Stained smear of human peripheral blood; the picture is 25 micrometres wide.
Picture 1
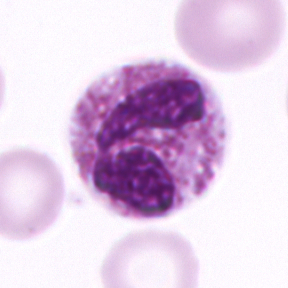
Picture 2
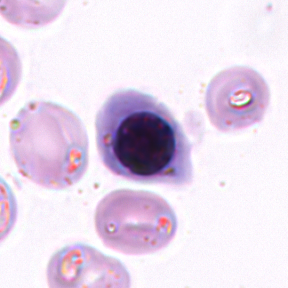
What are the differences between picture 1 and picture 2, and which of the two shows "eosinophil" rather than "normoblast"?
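Here the eosinophil sits in picture 1 and the normoblast in picture 2. Start with the nucleus. In the eosinophil it is split into two separate lobes, an elongated upper one and a rounder lower one.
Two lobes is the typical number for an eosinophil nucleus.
Neither cell shows a nucleolus. In the eosinophil the chromatin is dark purple and coarsely clumped, while in the normoblast it is dense and stains very dark purple.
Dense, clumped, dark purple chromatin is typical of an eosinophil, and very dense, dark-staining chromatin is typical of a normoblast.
Then the cytoplasm. The eosinophil's holds many coarse pink-red granules spread all around the nucleus, while the normoblast's is pale bluish-lilac with no coarse granules.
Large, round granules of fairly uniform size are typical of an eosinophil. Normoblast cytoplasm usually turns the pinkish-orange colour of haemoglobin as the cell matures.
As for size, the eosinophil is about 14 micrometres across, and the normoblast is about 1.25 times as wide as a red cell lying whole in its picture. Lastly, the normoblast's outline is irregular and tapers to a blunt point at the lower right, and its neighbouring red cells lie close without touching it.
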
